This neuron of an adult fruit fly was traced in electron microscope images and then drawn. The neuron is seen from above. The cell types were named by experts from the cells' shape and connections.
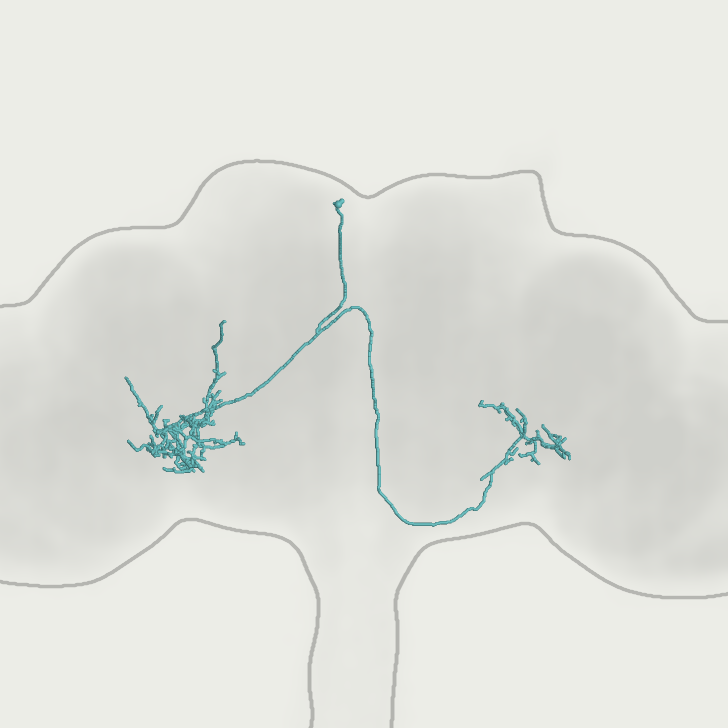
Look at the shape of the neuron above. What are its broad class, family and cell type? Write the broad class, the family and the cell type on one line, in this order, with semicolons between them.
central-brain intrinsic neuron; hemilineage WEDd2; WED085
